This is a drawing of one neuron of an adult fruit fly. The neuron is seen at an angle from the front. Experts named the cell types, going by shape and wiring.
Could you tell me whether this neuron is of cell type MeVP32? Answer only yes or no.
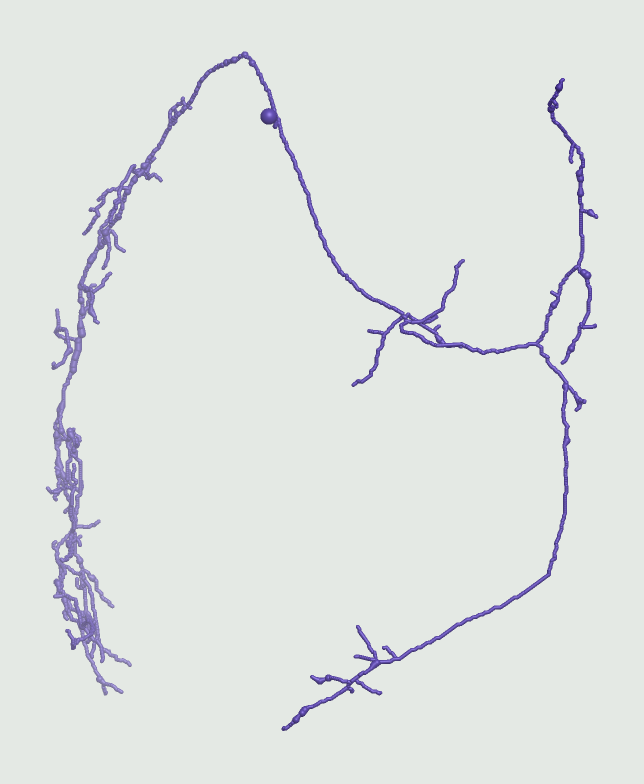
no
